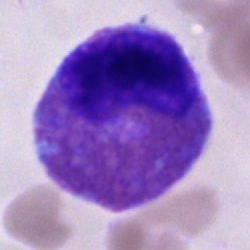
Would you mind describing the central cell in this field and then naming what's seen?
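You'll see a roughly round outline with a few blunt angles, and the edge is smooth. The nucleus stains a dense, dark purple and sits off-centre across the upper part, with plentiful cytoplasm filling roughly the lower half. It's an eosinophil.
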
